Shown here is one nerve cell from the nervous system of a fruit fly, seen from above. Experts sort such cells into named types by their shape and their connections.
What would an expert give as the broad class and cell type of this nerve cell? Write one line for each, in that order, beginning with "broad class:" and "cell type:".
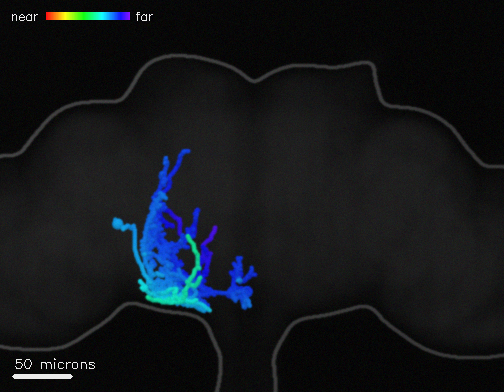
broad class: central-brain intrinsic neuron
cell type: GNG294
